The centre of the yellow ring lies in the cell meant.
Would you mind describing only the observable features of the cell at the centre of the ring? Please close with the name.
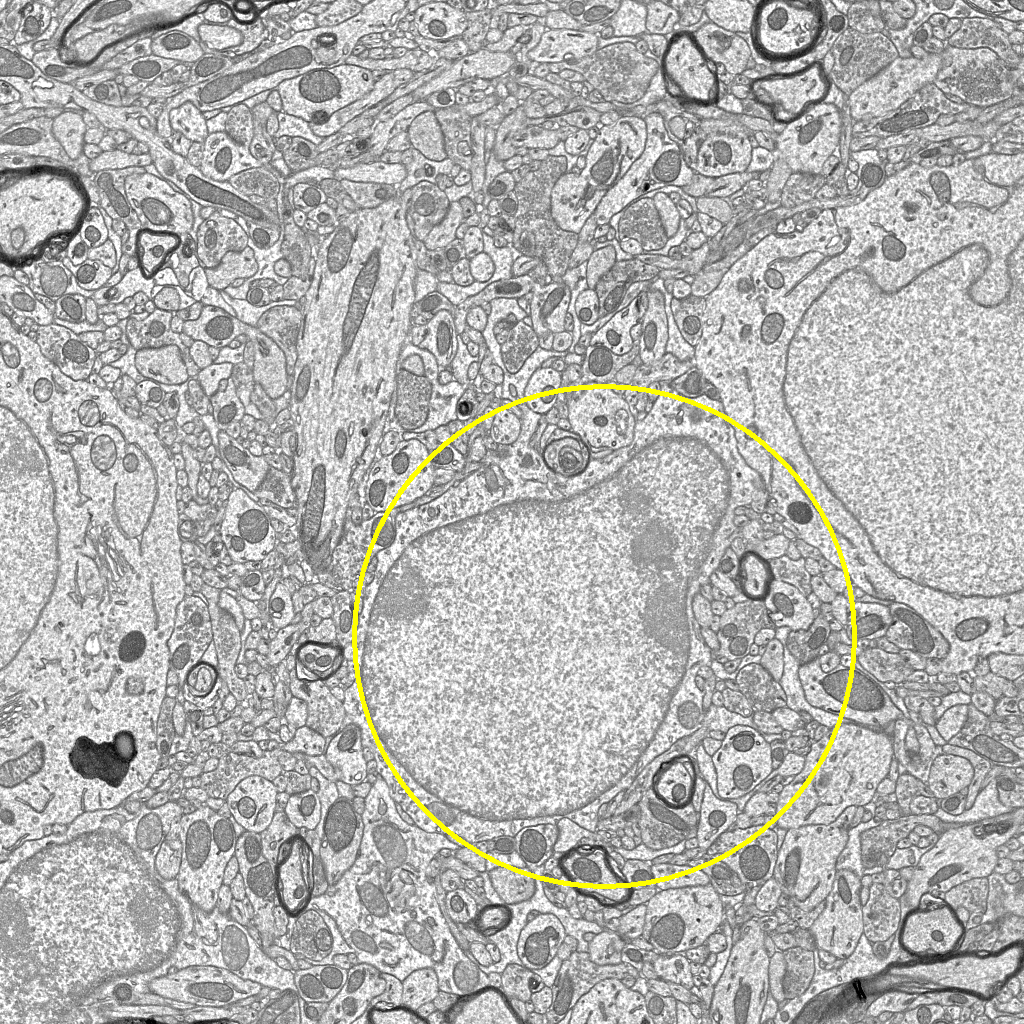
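Nuclear envelope smooth, no deep infoldings. Cytoplasm without visible stacked rough endoplasmic reticulum. Body surrounded by neuropil containing small myelinated axons. Cell at the centre of the ring: astrocyte.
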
